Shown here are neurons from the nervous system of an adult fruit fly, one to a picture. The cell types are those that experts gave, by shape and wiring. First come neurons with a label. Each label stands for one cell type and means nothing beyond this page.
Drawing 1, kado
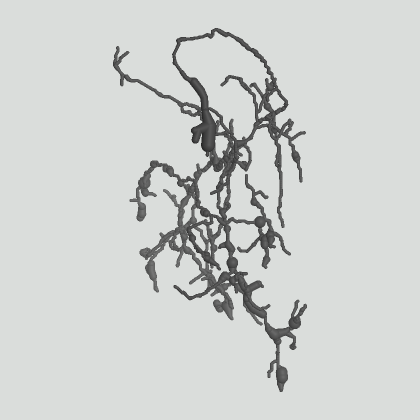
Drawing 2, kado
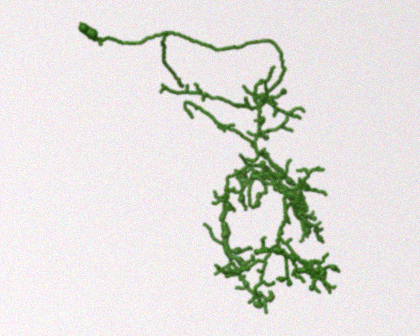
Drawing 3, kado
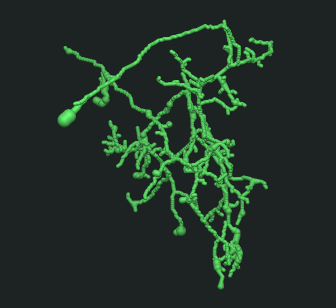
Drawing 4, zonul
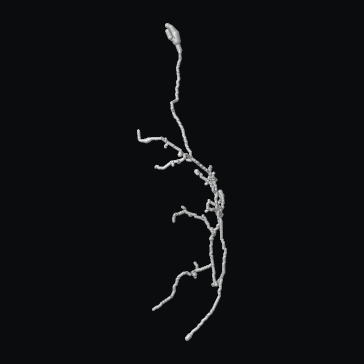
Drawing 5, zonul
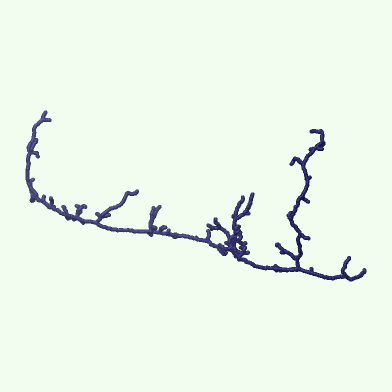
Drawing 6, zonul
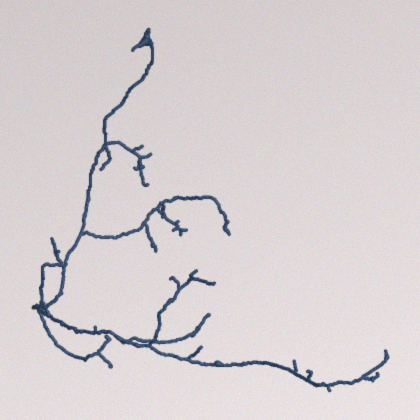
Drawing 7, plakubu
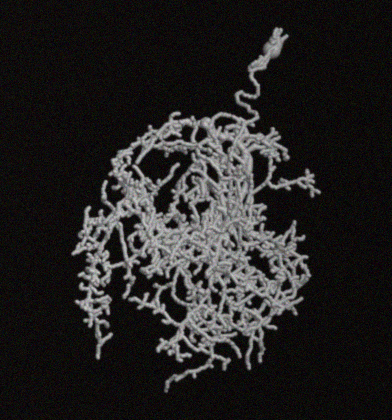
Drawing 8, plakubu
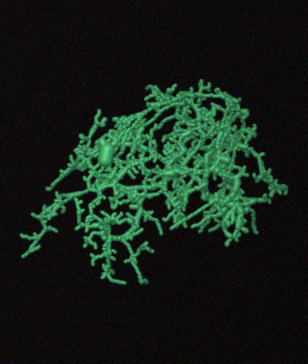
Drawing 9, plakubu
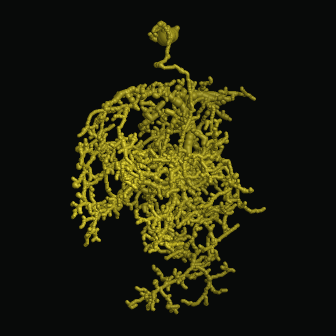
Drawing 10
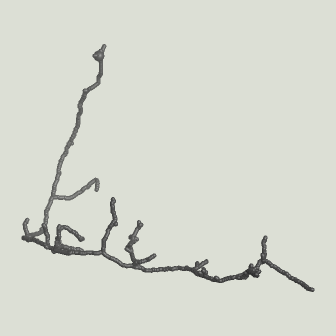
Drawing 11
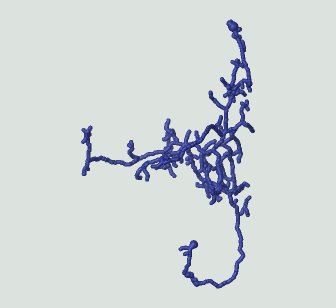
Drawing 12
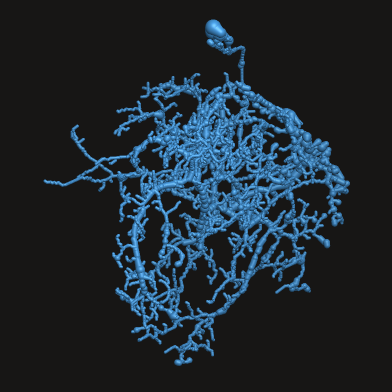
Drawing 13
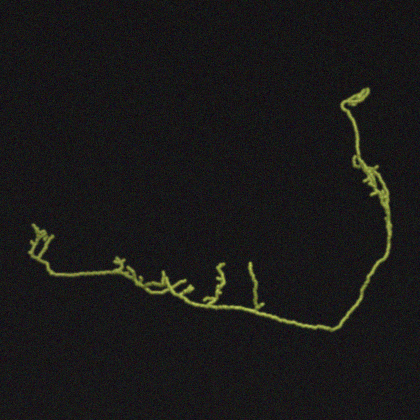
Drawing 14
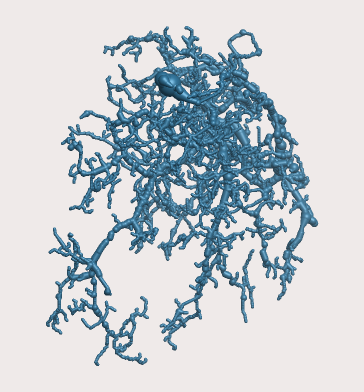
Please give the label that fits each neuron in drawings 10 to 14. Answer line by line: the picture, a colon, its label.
10: zonul
11: kado
12: plakubu
13: zonul
14: plakubu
